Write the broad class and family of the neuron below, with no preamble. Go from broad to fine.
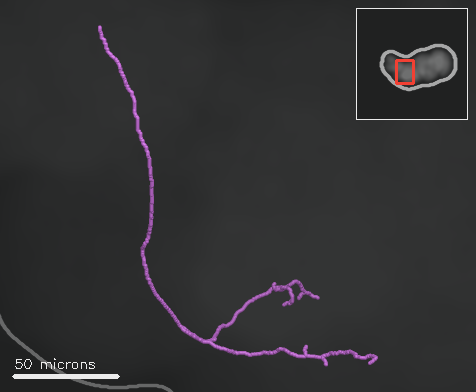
sensory neuron entering the nerve cord; class mechanosensory tactile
